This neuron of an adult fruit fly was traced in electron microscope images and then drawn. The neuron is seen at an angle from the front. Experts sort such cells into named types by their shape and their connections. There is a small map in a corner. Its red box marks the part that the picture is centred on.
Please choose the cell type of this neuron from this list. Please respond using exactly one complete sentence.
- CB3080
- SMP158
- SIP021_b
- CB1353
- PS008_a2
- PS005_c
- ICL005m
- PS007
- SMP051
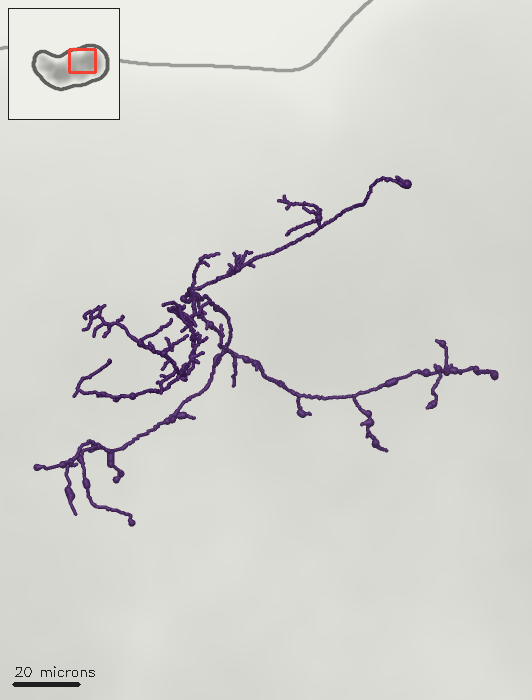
This neuron is an instance of the cell type SIP021_b.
